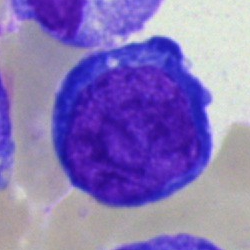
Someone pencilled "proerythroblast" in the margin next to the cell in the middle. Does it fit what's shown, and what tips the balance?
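Outline roughly round. Chromatin finely granular and evenly spread, no coarse clumps. Cytoplasm a thin deep blue rim around the nucleus, no granules. One small clear spot in the cytoplasm, upper left. Small blunt bulges on the surface, upper right.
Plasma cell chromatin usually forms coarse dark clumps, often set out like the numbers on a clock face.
The fine, even chromatin here sets the two apart: it counts against plasma cell and for proerythroblast. Verdict: proerythroblast fits; plasma cell does not.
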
